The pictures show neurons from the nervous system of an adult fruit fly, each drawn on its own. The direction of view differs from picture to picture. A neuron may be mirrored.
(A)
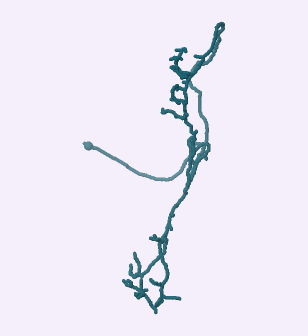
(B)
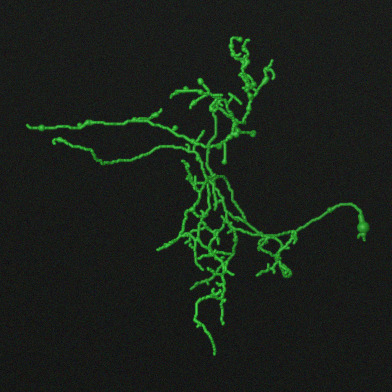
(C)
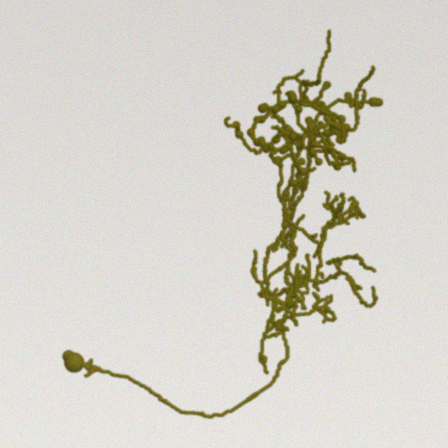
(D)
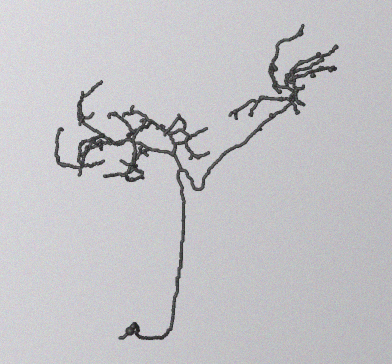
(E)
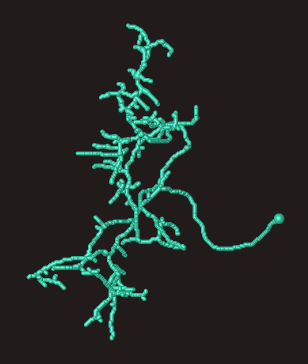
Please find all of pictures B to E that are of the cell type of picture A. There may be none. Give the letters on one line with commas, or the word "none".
B, E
